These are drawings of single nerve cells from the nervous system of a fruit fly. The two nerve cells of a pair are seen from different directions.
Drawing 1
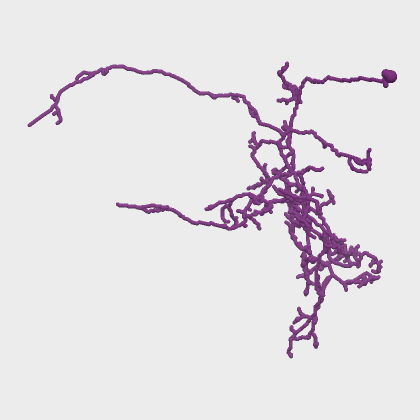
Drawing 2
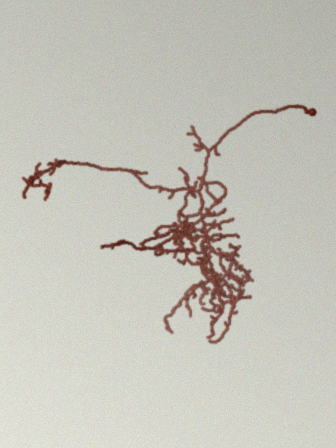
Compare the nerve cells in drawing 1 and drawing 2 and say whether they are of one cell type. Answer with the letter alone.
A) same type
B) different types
A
